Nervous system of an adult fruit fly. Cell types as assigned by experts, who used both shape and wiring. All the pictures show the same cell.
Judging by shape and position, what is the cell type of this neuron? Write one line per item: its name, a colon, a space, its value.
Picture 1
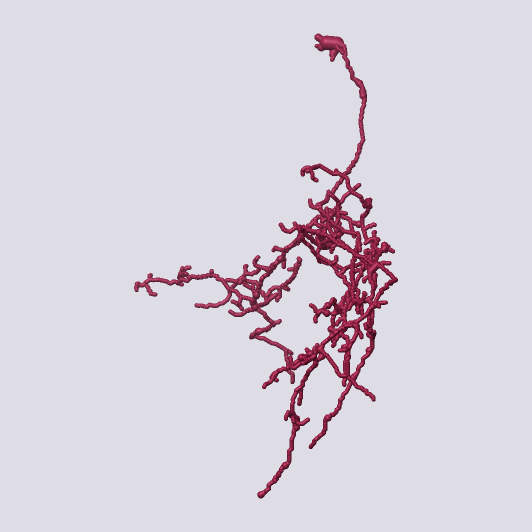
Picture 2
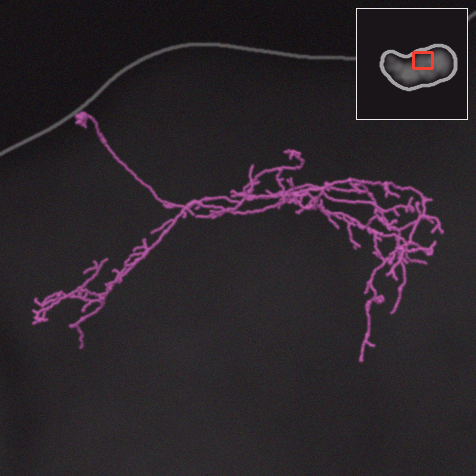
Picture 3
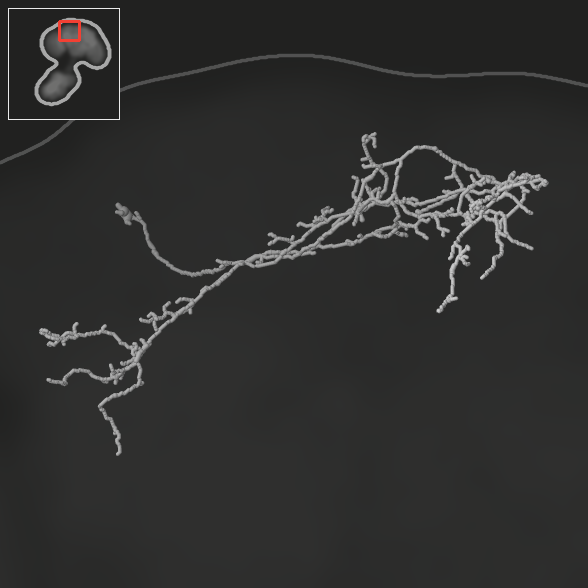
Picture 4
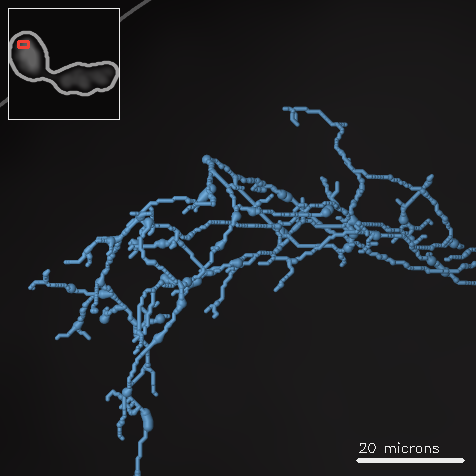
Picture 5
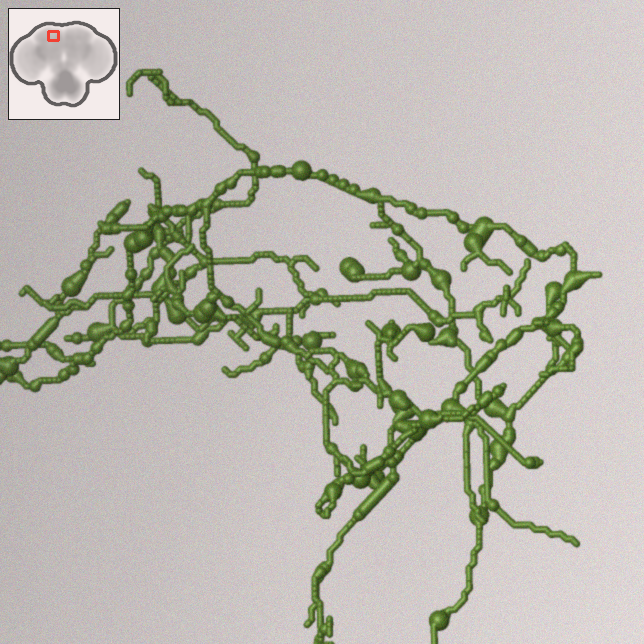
cell type: LHPD2a4_b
